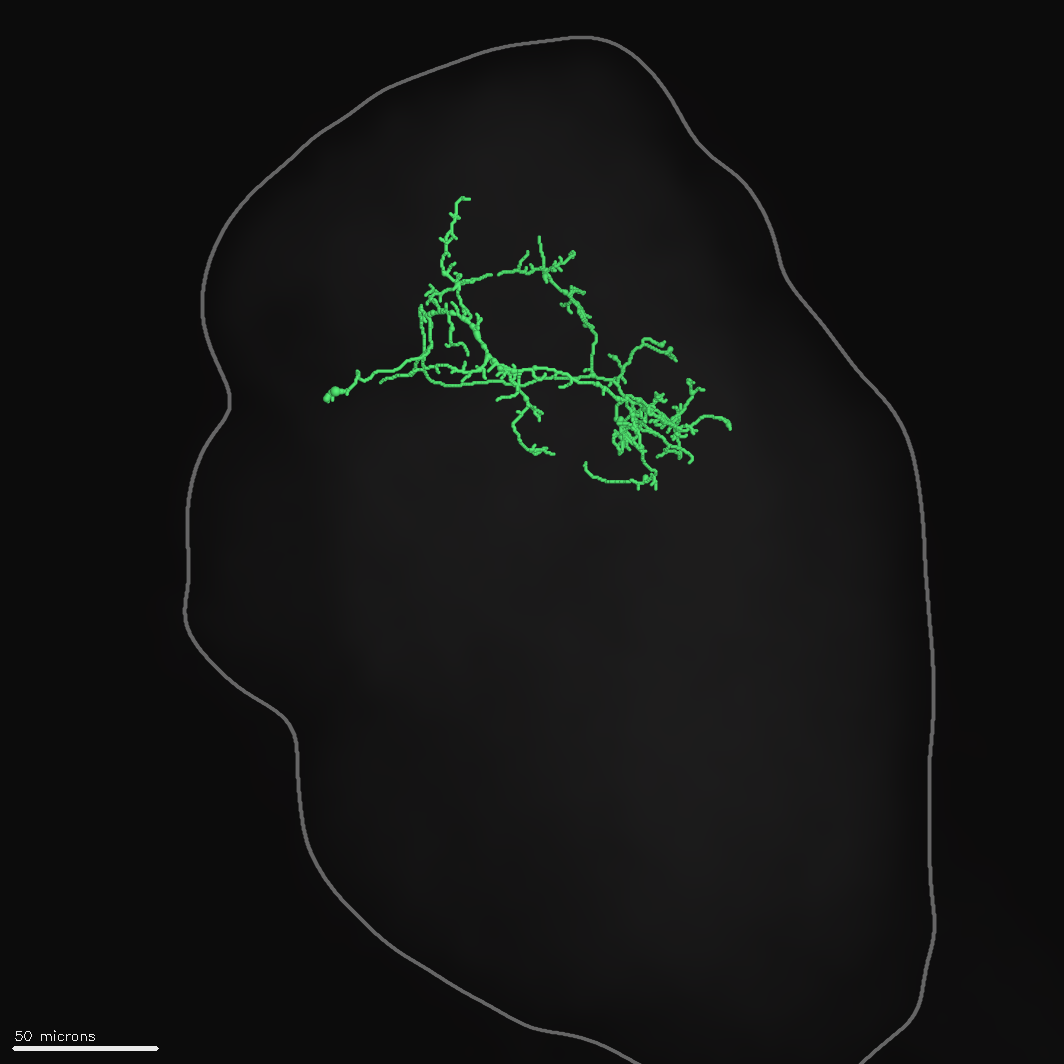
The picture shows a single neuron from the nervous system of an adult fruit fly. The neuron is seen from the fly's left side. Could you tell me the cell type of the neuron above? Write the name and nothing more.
PLP054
